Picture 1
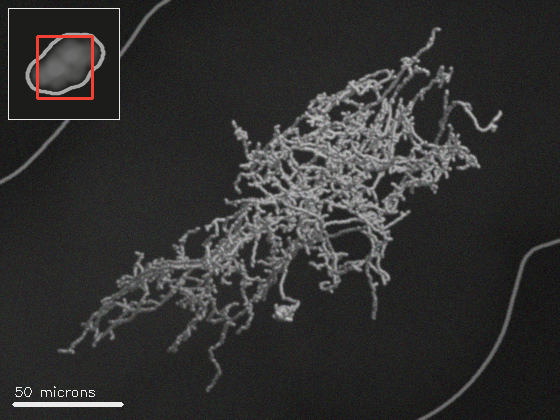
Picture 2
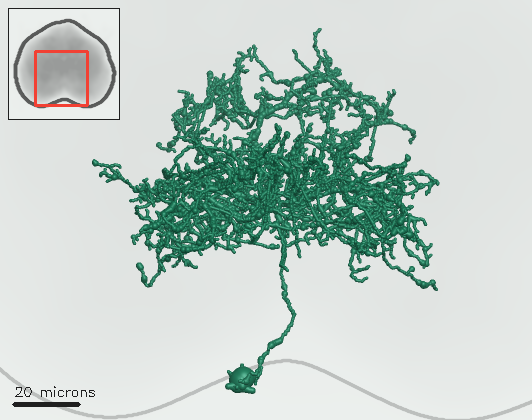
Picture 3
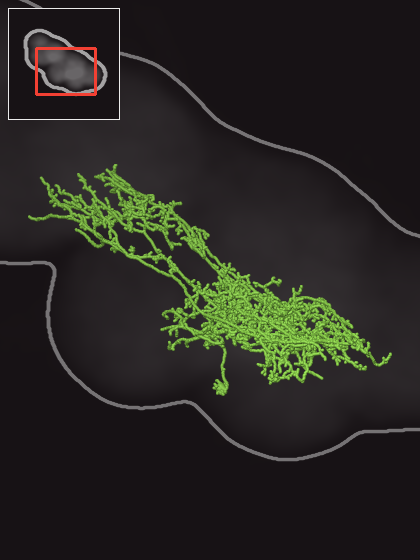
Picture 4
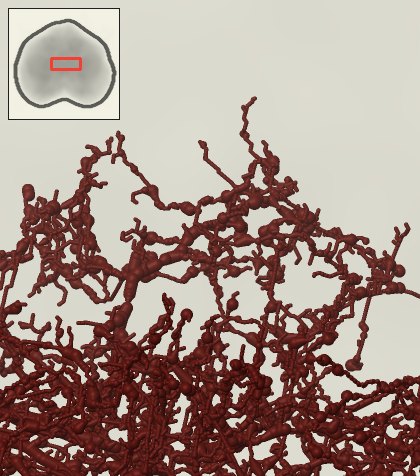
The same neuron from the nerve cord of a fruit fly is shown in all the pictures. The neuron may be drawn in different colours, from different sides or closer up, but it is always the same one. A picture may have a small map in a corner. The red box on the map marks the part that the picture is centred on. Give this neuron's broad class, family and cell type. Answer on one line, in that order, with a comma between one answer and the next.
nerve-cord intrinsic neuron, hemilineage 00A, IN00A004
